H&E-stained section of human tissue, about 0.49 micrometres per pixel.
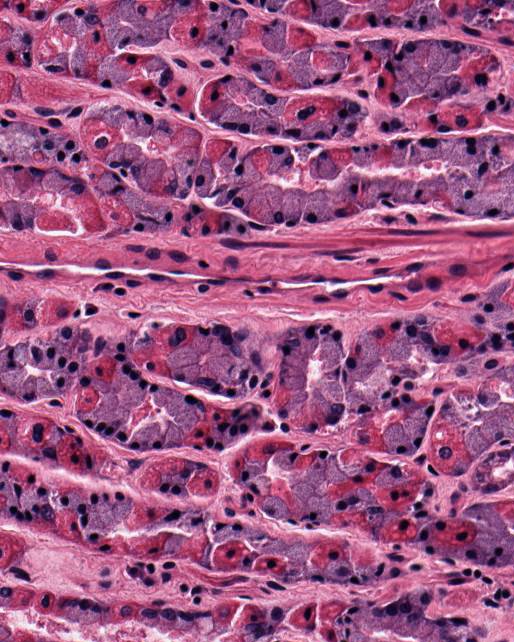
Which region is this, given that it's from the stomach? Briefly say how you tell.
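That's fundic glands. The cells settle it: parietal cells with bright pink cytoplasm and round central nuclei are scattered among the glands throughout, and chief cells with purple, finely granular cytoplasm and basal nuclei line much of each gland.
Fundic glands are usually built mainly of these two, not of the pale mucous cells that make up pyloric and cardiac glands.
Lumina are narrow slits. A band of spindle-shaped cells with elongated nuclei crosses just above the middle.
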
